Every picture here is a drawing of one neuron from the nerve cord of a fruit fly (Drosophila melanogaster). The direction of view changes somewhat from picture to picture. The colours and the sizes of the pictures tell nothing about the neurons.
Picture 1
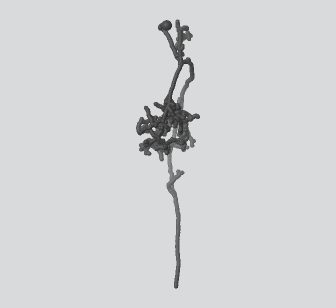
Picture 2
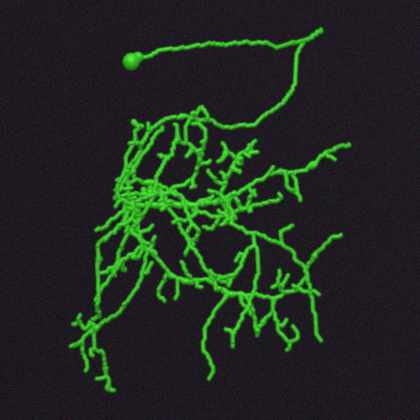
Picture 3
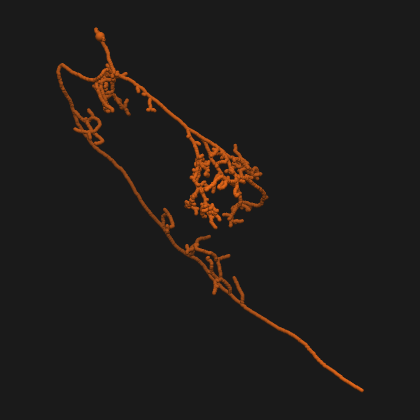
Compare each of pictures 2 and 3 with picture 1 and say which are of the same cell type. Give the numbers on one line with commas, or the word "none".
3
